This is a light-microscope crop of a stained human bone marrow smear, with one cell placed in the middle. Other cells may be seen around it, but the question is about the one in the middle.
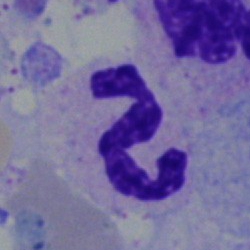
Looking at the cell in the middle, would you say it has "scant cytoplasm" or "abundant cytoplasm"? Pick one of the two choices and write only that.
Abundant cytoplasm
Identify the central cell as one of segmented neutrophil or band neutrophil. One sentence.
In the crop, the cell of interest at the centre is a segmented neutrophil.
